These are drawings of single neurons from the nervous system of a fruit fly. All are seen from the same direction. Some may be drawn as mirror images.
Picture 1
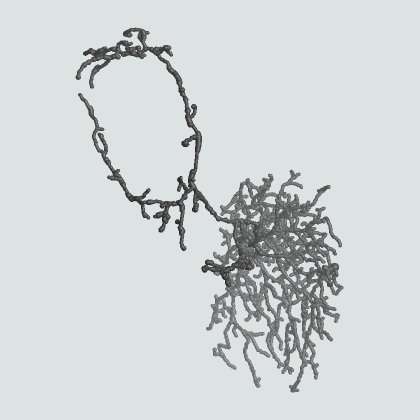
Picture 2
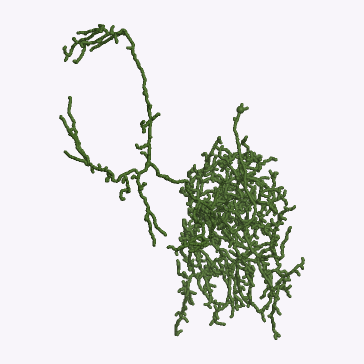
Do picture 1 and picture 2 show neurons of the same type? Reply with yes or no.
yes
